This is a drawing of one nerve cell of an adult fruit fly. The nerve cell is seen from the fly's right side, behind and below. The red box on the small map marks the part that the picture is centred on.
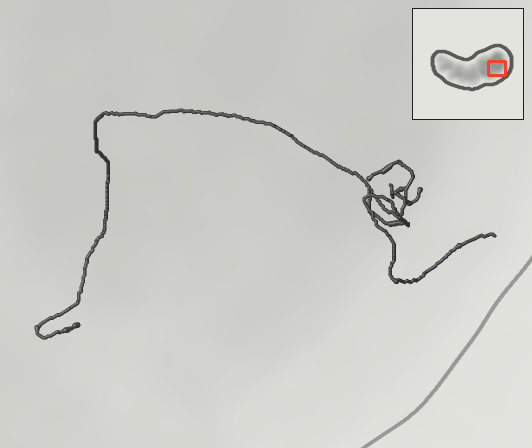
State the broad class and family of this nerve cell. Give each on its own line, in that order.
sensory neuron entering the brain
class olfactory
